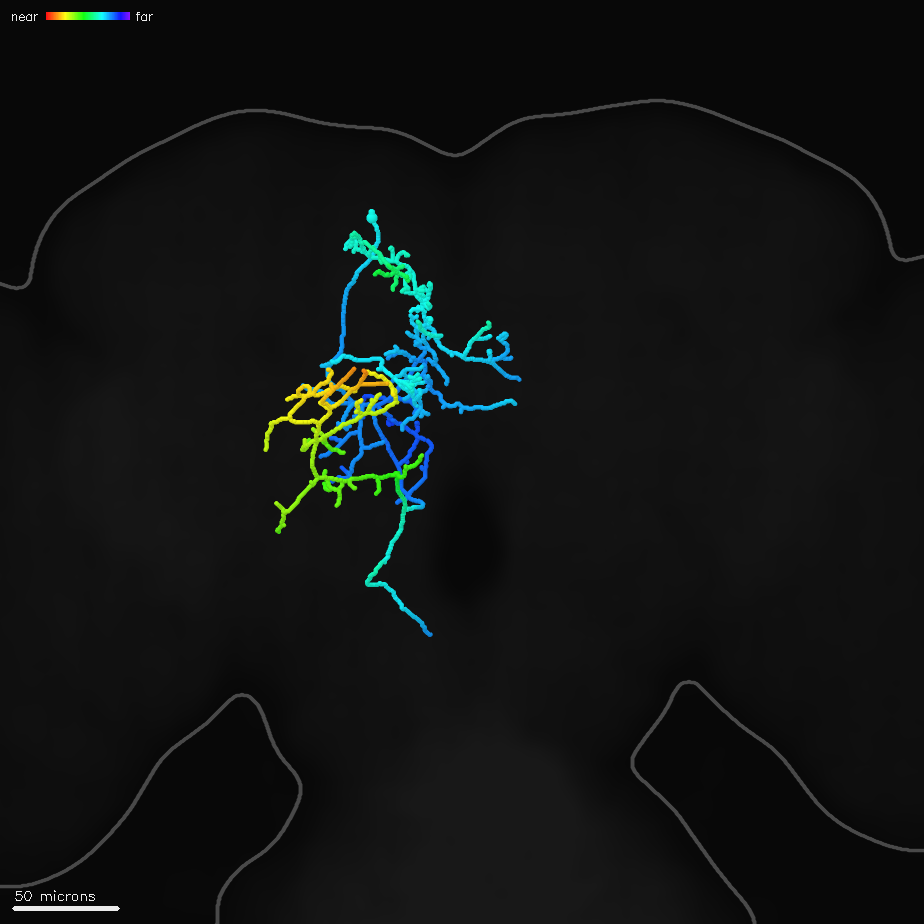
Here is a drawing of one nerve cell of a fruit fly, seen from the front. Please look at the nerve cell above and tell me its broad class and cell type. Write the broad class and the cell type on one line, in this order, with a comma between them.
central-brain intrinsic neuron, ATL044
